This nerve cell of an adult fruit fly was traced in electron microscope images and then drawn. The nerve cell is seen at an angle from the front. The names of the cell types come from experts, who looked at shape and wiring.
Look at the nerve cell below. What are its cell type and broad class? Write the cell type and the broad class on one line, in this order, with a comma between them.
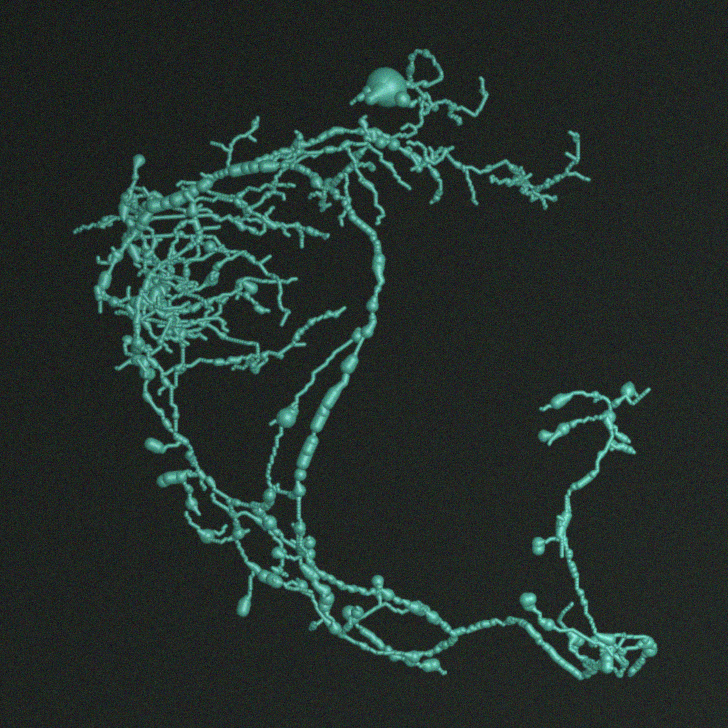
CRE006, central-brain intrinsic neuron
